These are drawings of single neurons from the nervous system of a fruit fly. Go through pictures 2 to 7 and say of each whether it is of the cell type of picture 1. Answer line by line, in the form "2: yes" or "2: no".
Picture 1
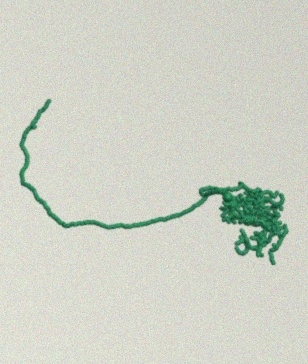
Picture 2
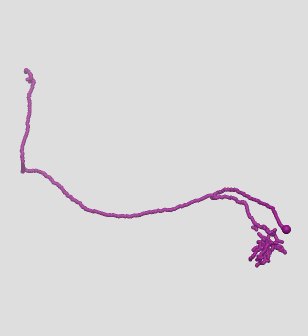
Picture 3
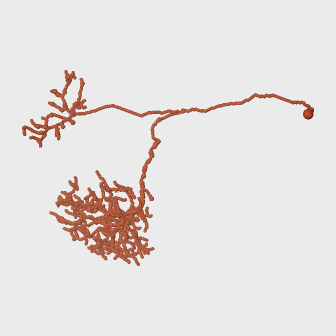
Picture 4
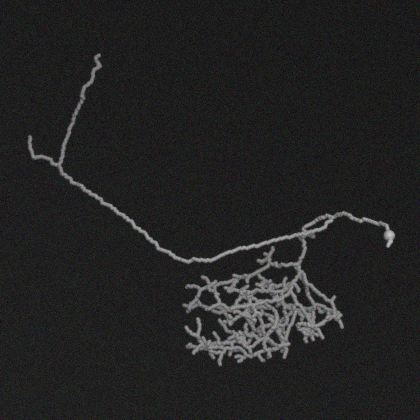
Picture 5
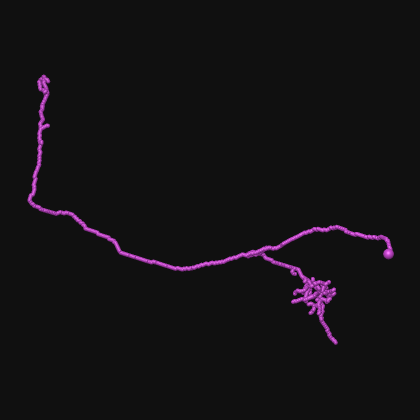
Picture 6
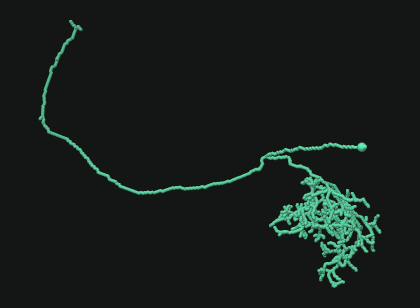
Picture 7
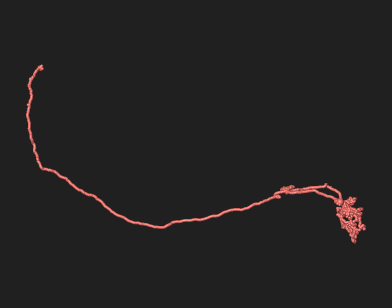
2: no
3: no
4: yes
5: no
6: yes
7: no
